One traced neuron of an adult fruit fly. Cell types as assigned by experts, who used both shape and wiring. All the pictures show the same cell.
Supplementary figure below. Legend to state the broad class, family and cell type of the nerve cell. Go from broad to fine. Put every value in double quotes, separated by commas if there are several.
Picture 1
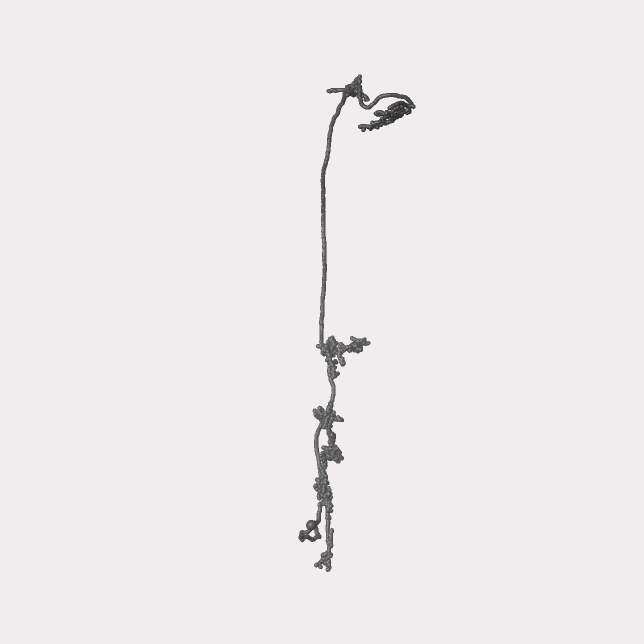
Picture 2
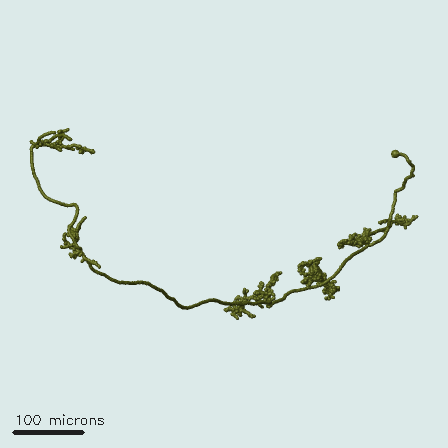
"ascending neuron", "hemilineage 09B", "AN09B034"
